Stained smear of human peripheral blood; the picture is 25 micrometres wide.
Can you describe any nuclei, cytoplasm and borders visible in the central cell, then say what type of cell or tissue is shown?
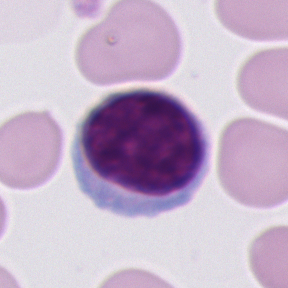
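Over most of its circumference the cell outline is round, with a smooth edge. The nucleus is round to slightly oval, with neither indentation nor lobes. Its chromatin is dense and dark purple, with coarse clumps. The cytoplasm is pale blue. Answer: typical lymphocyte.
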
